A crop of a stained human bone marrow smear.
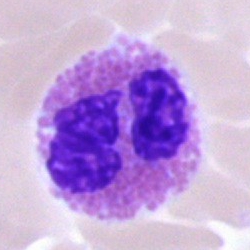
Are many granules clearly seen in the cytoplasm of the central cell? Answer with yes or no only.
Yes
